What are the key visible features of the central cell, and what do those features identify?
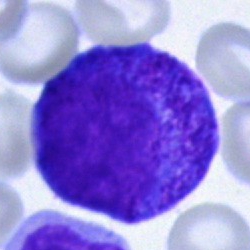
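The nucleus fills most of the cell and lies toward the left side. Its chromatin stains deep purple and is fine rather than coarsely clumped. Fine purple-red granules are scattered through the cytoplasm, and a paler band lies in the cytoplasm directly beside the nucleus. The cell is a promyelocyte.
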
